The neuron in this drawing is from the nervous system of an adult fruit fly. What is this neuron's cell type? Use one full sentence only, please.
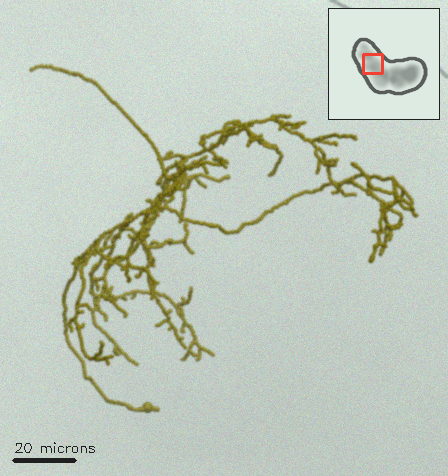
The cell type name IN04B106 applies to this neuron.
